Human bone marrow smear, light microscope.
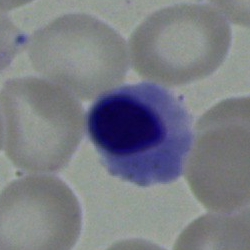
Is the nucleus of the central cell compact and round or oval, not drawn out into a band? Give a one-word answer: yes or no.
Yes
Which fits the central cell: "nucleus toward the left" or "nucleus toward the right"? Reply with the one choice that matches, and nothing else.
Nucleus toward the left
